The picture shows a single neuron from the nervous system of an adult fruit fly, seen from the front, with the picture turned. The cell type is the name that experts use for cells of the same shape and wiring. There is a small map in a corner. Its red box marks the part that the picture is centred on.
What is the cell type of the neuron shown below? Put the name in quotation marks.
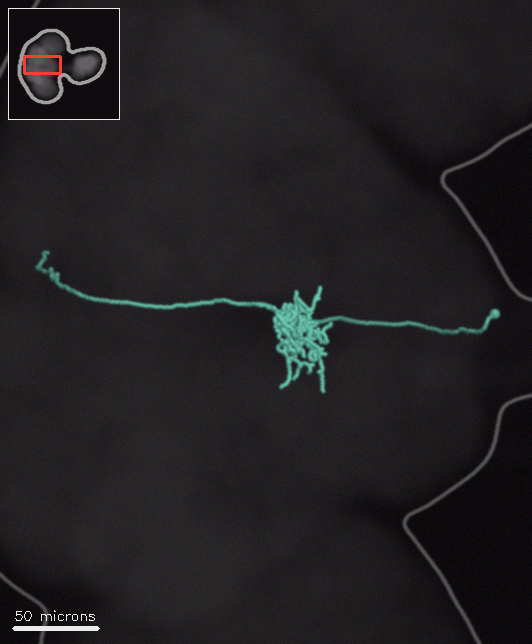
"PRW013"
